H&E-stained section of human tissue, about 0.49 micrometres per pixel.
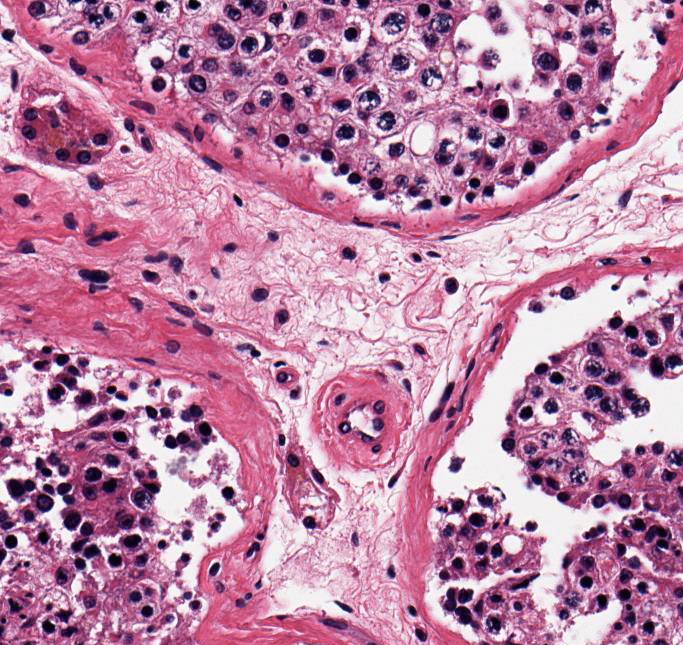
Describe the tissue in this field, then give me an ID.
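Tubules filled with many layers of rounded cells; nuclei round and dark, some large with coarse clumped chromatin. Central stroma loose, pale and wispy, with sparse scattered small nuclei. Near the centre of the stroma, one small vessel: thick pink wall, narrow lumen. No fat cells in the stroma. Tissue: testis.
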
